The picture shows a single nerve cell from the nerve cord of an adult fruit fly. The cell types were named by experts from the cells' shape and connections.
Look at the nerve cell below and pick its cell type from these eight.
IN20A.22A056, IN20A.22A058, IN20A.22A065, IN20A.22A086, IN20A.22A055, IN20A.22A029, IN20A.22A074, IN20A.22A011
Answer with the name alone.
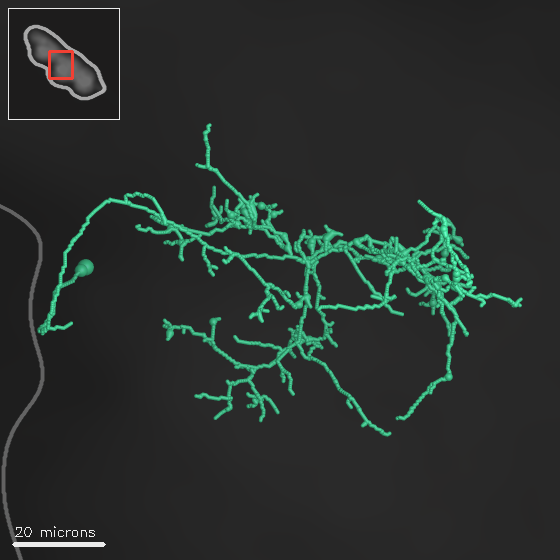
IN20A.22A055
